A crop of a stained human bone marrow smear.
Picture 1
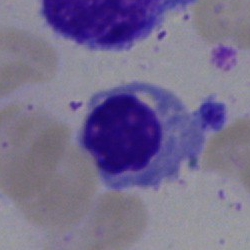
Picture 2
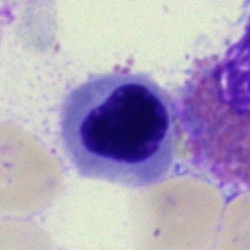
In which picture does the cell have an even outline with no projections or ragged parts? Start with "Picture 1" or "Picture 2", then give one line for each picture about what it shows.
Picture 2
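Picture 1: The cell outline is irregular and ragged.
Picture 2: The cell outline is roughly round with a smooth edge.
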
